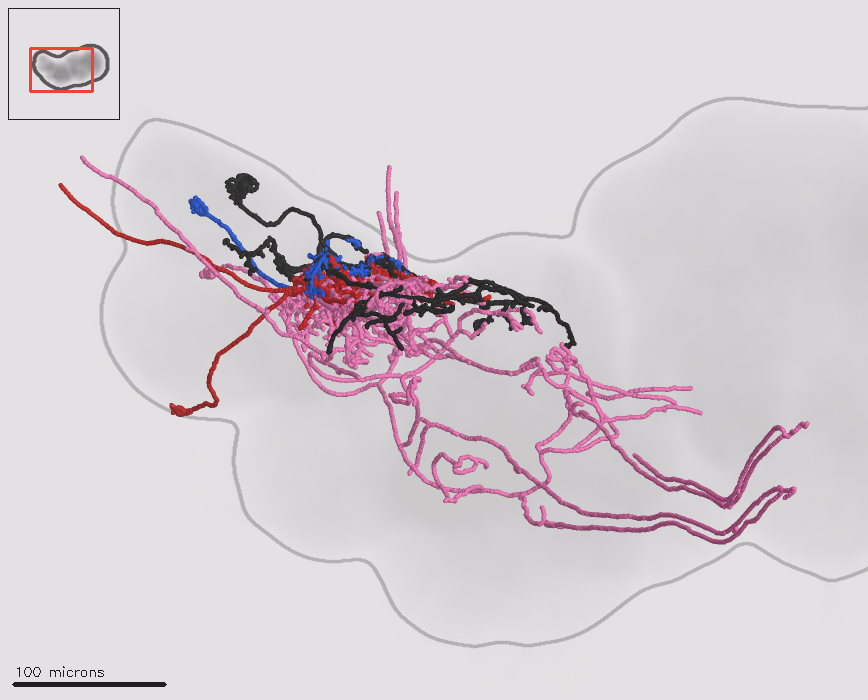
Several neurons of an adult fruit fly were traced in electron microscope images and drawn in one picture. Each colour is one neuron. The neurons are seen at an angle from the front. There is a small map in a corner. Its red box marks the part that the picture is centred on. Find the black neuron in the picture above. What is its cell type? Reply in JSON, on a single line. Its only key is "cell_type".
{"cell_type": "IN19B002"}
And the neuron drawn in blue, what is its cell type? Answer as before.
{"cell_type": "IN07B027"}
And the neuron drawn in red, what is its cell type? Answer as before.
{"cell_type": "hi1 MN"}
